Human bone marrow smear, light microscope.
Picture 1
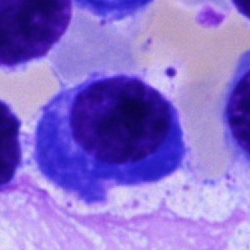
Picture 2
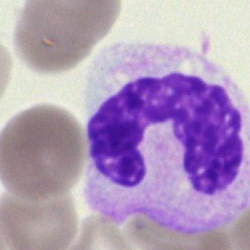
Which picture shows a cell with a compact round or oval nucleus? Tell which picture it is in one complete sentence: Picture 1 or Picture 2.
What Picture 1 shows is a cell with a compact round or oval nucleus.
